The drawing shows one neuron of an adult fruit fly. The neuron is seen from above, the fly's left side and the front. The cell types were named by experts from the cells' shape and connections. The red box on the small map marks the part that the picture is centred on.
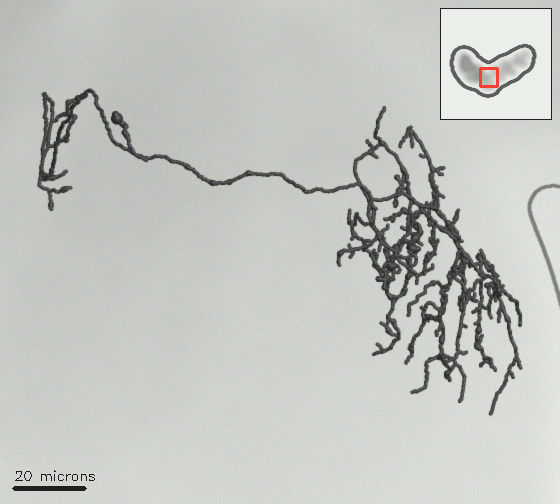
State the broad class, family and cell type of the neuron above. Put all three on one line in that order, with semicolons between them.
optic-lobe intrinsic neuron; MeLo; MeLo1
